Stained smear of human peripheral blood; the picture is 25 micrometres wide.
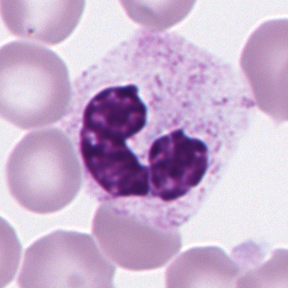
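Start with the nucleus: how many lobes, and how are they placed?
Two, lying side by side.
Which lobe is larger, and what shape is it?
The left, curved like a hook opening towards the right.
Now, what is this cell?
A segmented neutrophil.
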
